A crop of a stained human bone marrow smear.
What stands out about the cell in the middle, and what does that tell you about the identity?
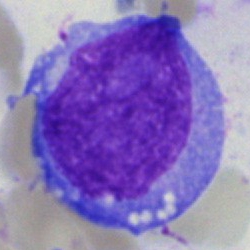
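Chromatin to begin with: finely granular rather than clumped. Cytoplasm next: it stains a deep blue, and its rim is widest on the right and lower side. At the lower edge, a small cluster of clear round vacuoles lies in the cytoplasm. Last, the name: this is a blast.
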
